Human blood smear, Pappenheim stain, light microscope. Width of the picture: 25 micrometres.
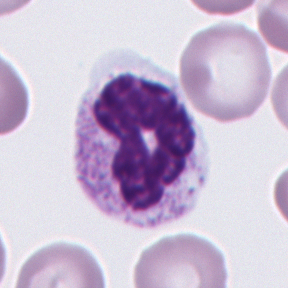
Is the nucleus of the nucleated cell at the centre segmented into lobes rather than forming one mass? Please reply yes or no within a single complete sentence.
Yes, the nucleus of the cell is not one mass but distinct lobes.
